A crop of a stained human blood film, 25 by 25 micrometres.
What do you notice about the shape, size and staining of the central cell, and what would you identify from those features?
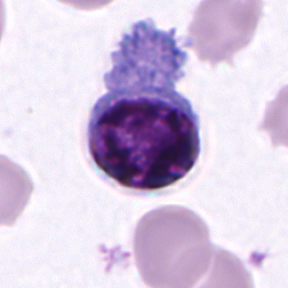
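Round in outline, this cell carries one large outgrowth at its top. Its nucleus is round, with no indentation or lobes, and measures about 9 micrometres across. Dark purple chromatin lies in coarse clumps. Away from the outgrowth, cytoplasm forms only a thin rim around the nucleus. Name: plasma cell.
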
